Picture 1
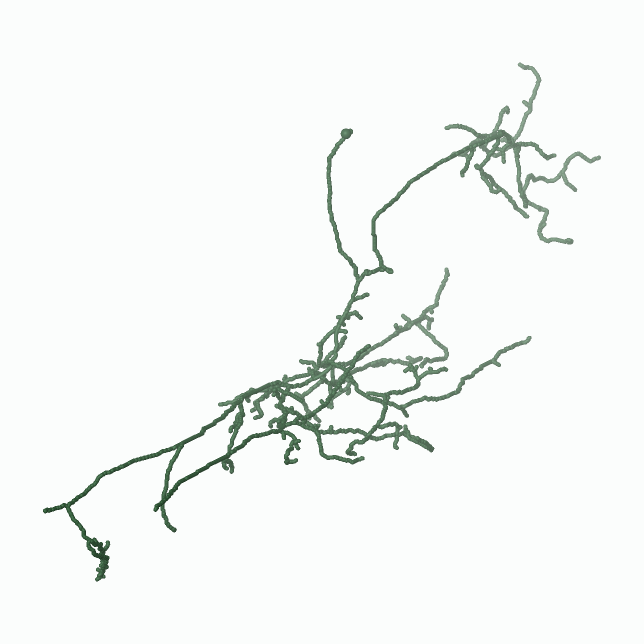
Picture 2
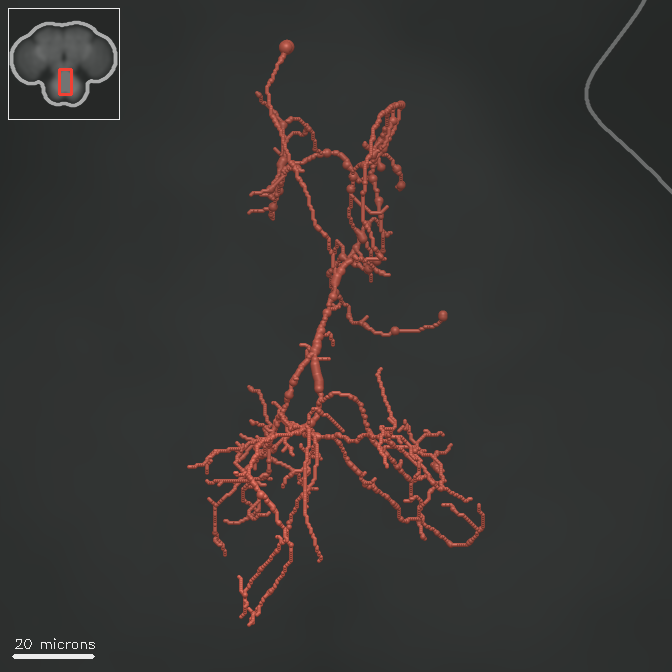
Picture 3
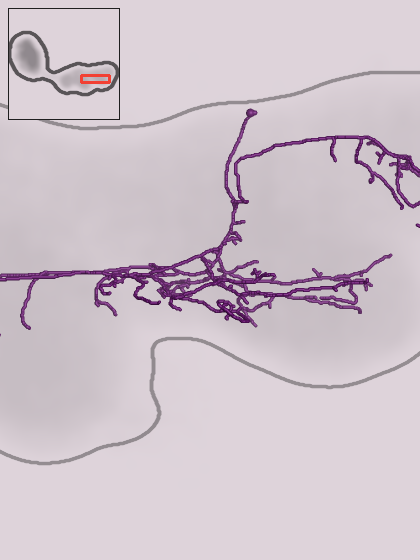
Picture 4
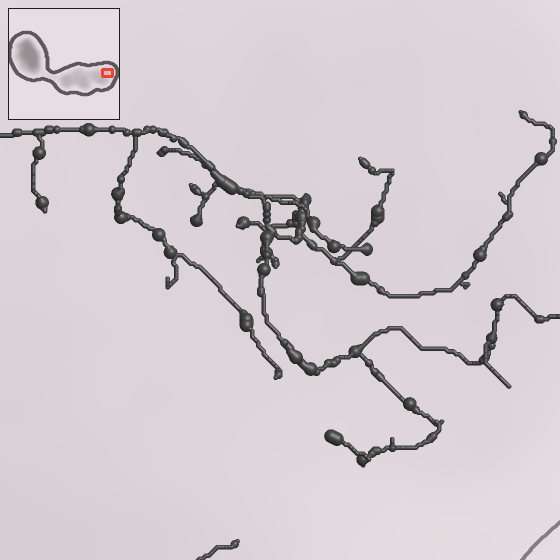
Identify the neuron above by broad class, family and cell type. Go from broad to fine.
nerve-cord intrinsic neuron; hemilineage 23B; IN23B035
